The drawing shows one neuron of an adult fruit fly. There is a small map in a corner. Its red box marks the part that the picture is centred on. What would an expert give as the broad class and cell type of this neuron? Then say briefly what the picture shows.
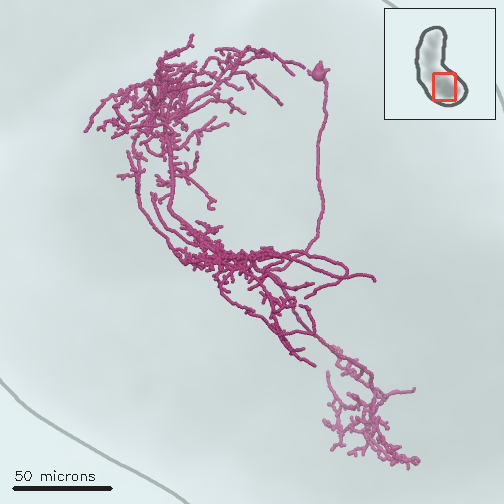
This is a central-brain intrinsic neuron. The cell type is LAL157. From top to bottom in the picture it spans about 200 microns. The picture shows dozens of branch ends.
